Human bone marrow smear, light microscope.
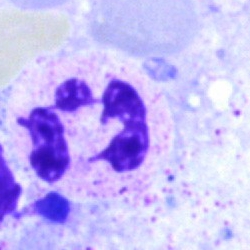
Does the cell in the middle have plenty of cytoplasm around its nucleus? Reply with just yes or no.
Yes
